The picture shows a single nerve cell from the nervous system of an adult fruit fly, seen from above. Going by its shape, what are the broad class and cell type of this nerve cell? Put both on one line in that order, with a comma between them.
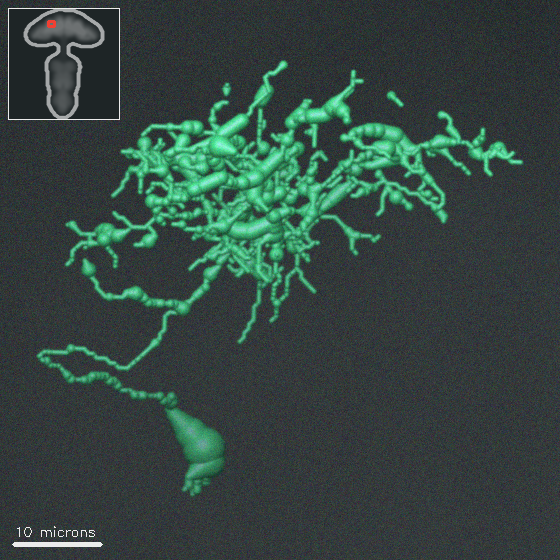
central-brain intrinsic neuron, AVLP341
